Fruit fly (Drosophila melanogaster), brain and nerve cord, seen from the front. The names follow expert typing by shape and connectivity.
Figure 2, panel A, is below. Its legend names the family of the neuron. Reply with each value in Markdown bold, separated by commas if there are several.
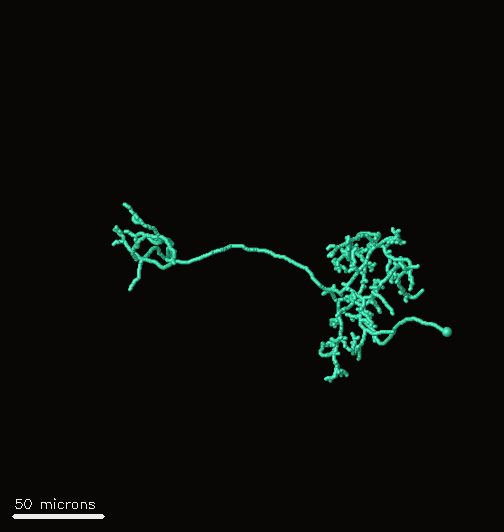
**hemilineage 08B**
